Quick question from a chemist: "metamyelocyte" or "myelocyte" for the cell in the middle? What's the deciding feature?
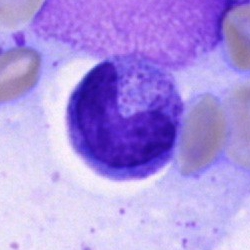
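It is a metamyelocyte. Deciding point: chromatin dark purple and coarsely clumped.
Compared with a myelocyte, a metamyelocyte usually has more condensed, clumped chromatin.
Nucleus curves like a horseshoe around a pale area at the upper right of the cell. Cytoplasm in the nuclear indentation pale lilac-pink, holding fine pinkish-lilac granules.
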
